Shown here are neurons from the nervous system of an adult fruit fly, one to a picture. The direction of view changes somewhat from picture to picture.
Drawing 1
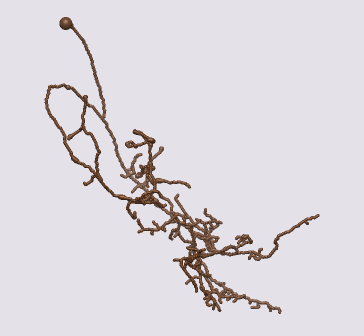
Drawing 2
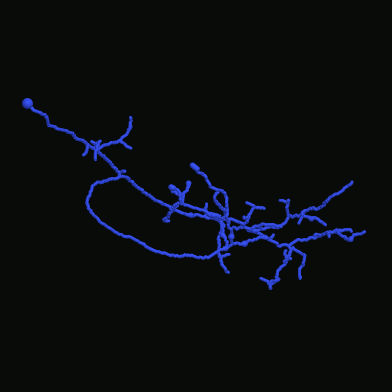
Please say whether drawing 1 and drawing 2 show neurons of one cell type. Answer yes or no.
yes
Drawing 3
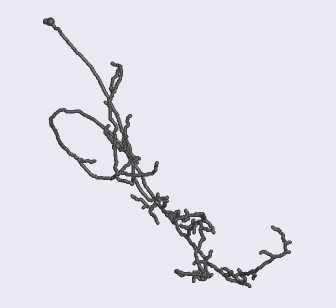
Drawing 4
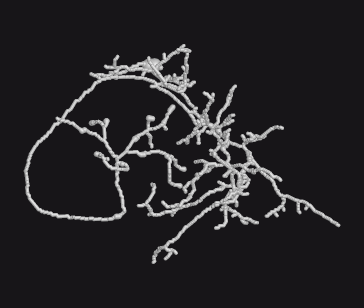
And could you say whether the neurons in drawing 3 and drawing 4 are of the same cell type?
no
